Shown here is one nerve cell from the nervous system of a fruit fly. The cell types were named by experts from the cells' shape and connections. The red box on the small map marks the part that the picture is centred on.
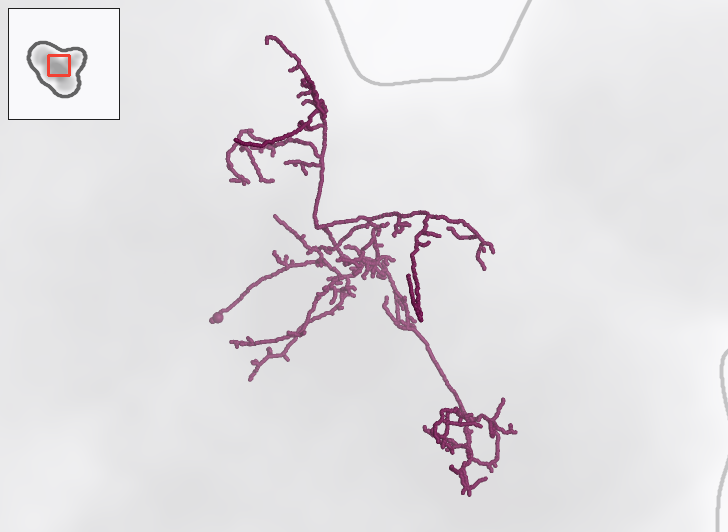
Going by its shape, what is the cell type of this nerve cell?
SMP705m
